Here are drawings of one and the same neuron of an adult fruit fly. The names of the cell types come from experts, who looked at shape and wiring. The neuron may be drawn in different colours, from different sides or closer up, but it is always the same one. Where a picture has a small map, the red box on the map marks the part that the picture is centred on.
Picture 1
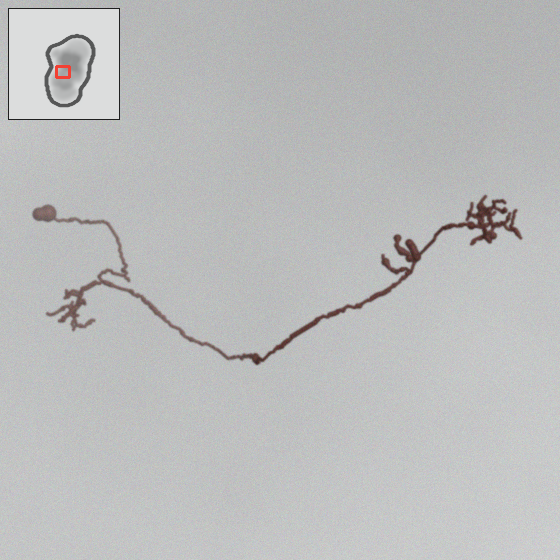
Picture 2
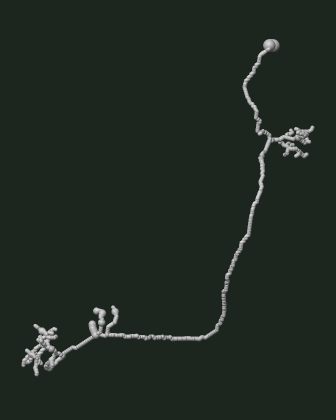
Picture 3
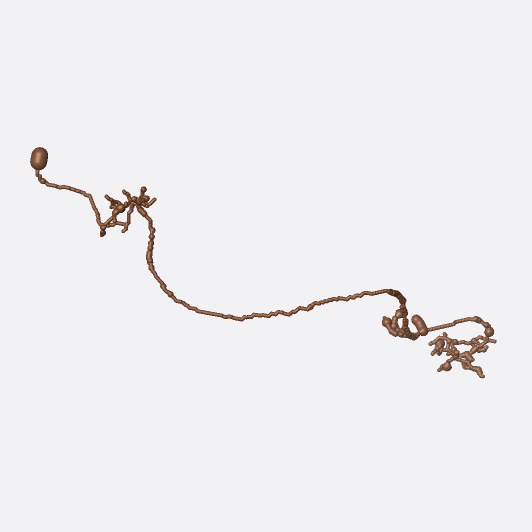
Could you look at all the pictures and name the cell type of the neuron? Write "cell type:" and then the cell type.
cell type: PFNp_e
